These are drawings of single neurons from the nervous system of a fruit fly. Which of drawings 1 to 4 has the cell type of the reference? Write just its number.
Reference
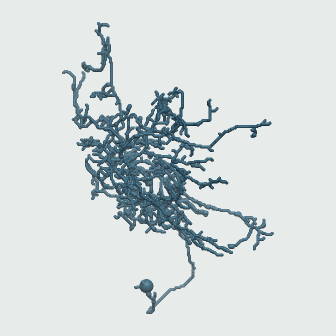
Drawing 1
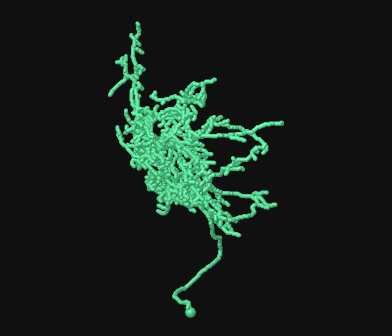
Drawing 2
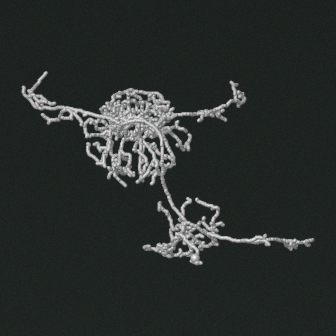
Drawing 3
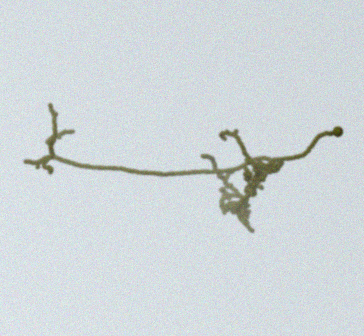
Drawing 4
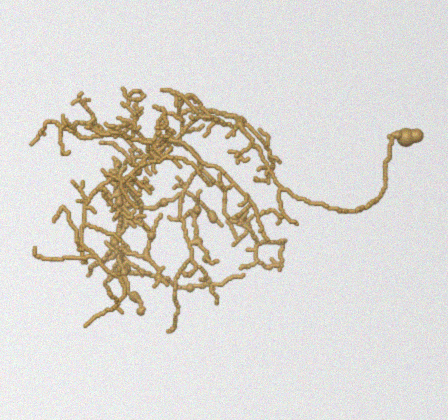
1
